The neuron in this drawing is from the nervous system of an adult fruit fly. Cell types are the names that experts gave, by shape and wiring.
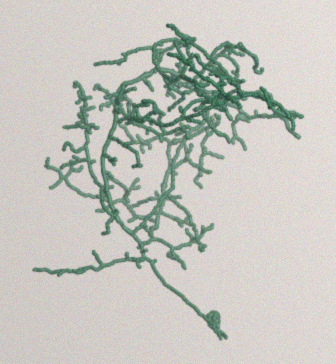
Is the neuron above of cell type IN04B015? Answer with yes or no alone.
yes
